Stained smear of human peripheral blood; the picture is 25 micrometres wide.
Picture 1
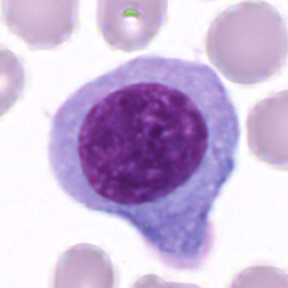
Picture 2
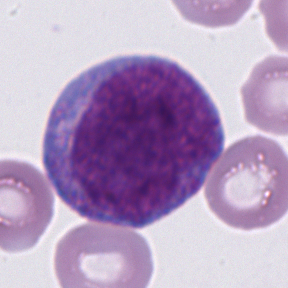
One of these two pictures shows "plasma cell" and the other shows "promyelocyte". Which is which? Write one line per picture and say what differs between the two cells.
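Picture 1 – plasma cell. The cell outline is irregular, with a broad tapering extension of cytoplasm toward the lower right.
Picture 2 – promyelocyte. The cell has a round, smooth outline.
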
